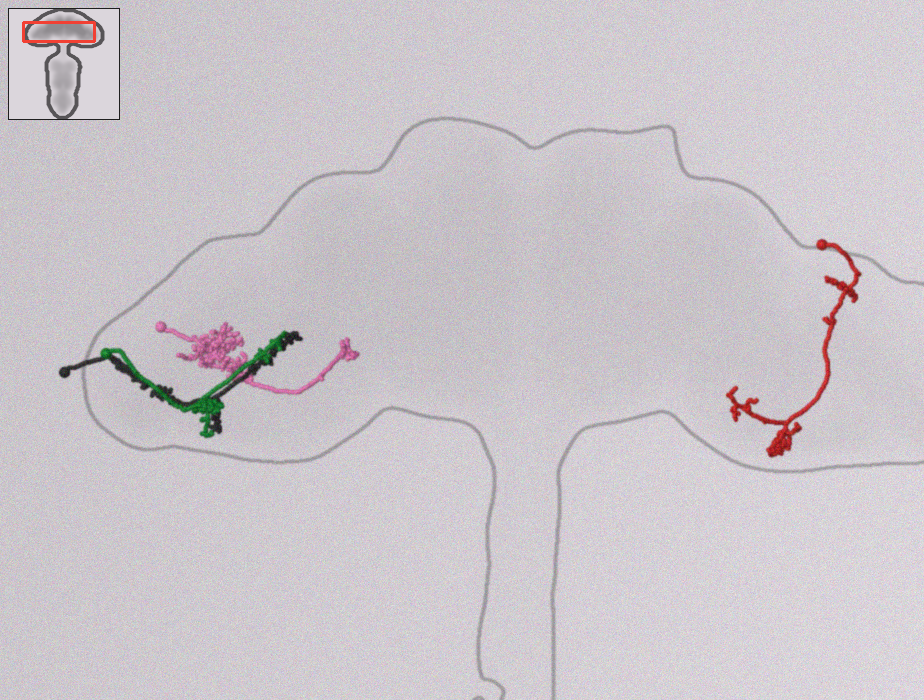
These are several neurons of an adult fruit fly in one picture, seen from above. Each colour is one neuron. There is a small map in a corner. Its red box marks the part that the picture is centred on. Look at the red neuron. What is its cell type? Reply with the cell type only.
TmY4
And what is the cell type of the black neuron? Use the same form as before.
TmY5a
